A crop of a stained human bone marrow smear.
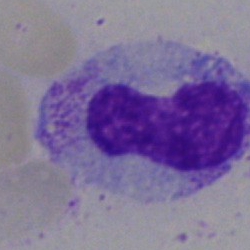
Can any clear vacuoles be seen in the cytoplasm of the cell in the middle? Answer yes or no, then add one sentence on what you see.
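Yes. A single small clear vacuole lies in the cytoplasm on the left side.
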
